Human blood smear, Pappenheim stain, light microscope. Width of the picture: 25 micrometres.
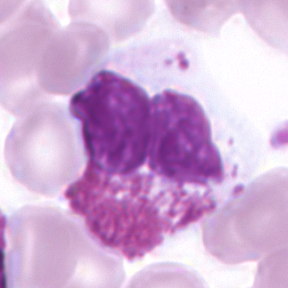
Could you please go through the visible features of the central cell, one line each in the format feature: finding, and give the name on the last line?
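Nucleus: two large lobes side by side, upper part of the cell.
Chromatin: dense, deep purple.
Granules: a few loose purple ones at the right edge, outside the main mass.
Cytoplasm: pale, nearly colourless above and right of the nucleus.
Name: eosinophil.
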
